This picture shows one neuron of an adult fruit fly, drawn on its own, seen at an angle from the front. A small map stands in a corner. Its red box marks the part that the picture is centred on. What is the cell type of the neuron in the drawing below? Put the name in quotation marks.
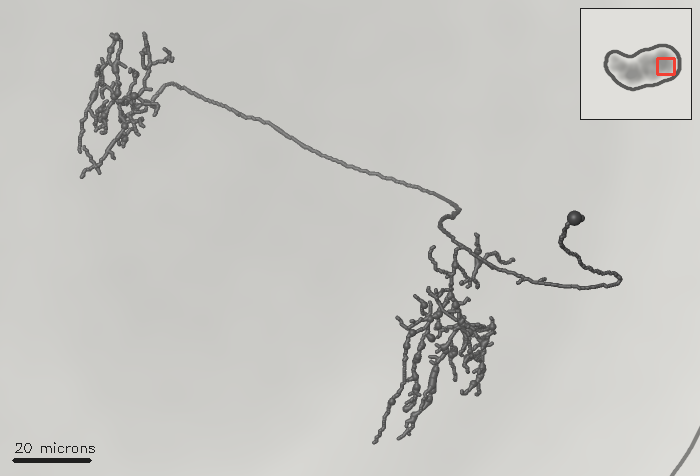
"Tm32"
